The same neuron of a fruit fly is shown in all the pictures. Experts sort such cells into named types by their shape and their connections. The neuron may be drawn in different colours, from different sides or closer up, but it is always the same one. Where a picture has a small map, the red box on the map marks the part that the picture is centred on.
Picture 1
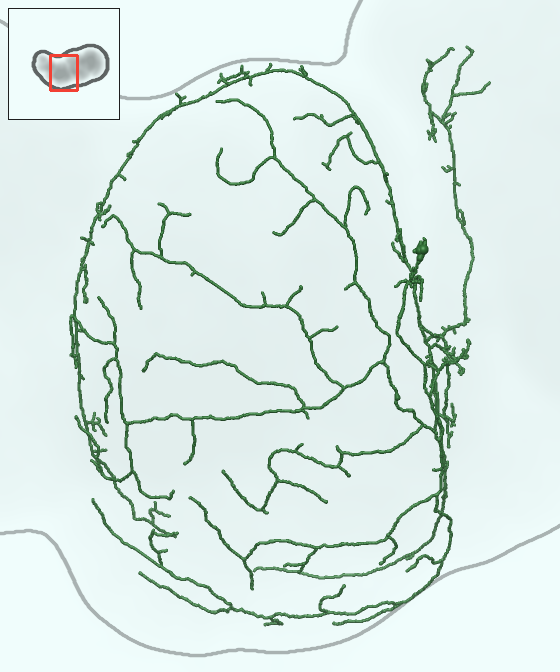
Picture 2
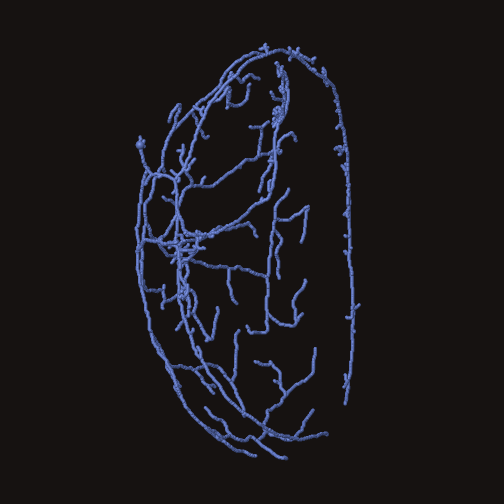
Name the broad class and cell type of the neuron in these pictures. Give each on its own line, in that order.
visual centrifugal neuron
aMe4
